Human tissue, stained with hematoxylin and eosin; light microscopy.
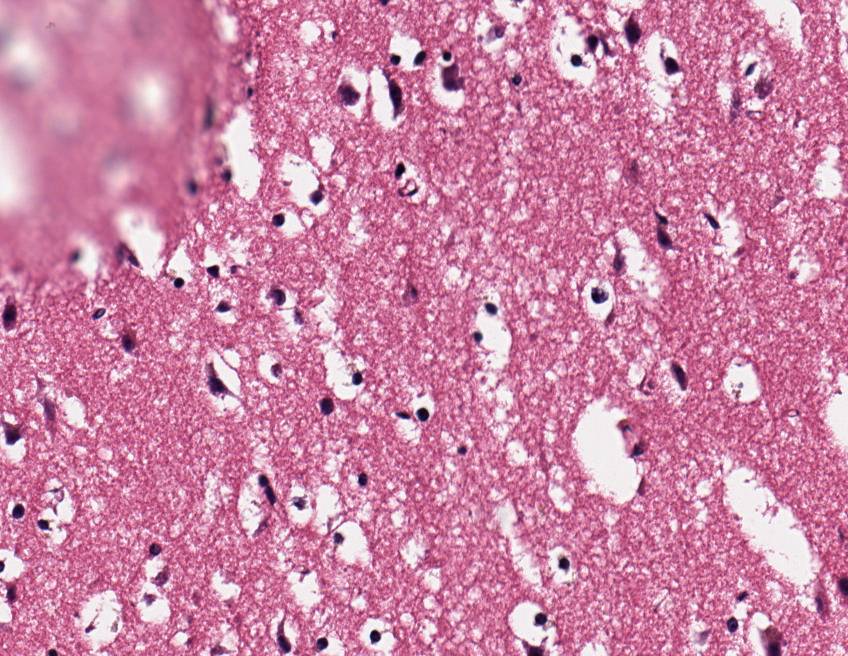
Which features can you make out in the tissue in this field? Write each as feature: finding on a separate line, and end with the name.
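Background: pink, finely granular, fibrillary neuropil
Nuclei: scattered singly through the neuropil
Most nuclei: small, round, dark-staining
Halos: clear, around many small dark nuclei, instead of visible pink cytoplasm
Proportion: pink matrix far exceeds nuclei
Name: cerebral cortex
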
